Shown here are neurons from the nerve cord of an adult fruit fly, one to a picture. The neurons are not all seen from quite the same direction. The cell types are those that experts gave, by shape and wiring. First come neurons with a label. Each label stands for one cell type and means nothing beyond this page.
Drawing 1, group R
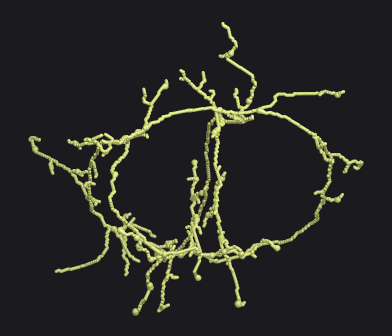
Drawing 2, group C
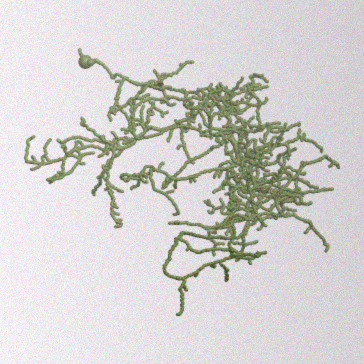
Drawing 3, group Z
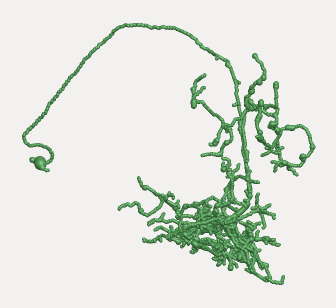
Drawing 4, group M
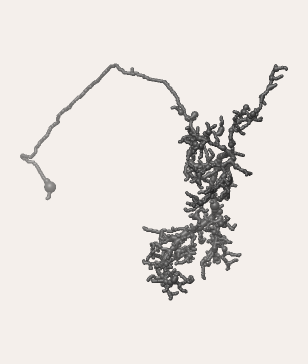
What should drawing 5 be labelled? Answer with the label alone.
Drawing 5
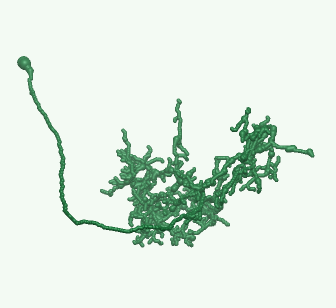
group M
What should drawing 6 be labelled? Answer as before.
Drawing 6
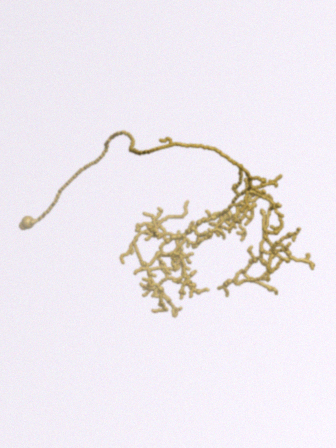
group Z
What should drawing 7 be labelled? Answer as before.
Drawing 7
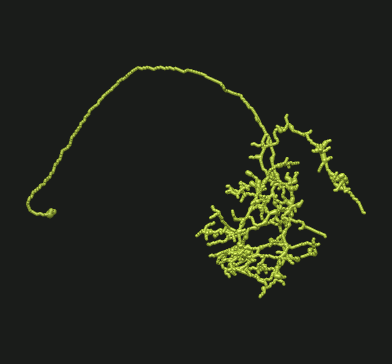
group M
